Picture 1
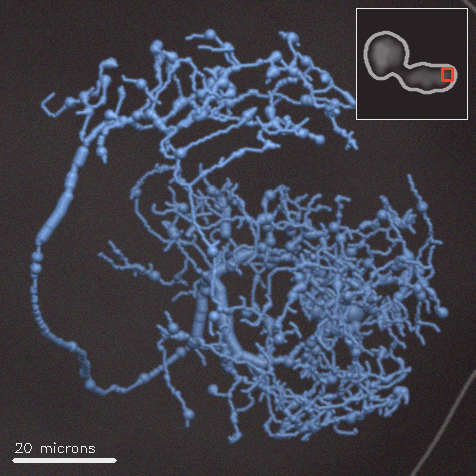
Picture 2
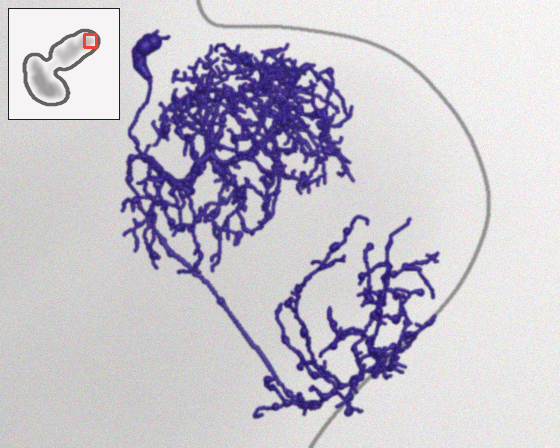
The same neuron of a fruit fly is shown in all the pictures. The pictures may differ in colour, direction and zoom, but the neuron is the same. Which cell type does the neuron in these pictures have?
IN01A043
